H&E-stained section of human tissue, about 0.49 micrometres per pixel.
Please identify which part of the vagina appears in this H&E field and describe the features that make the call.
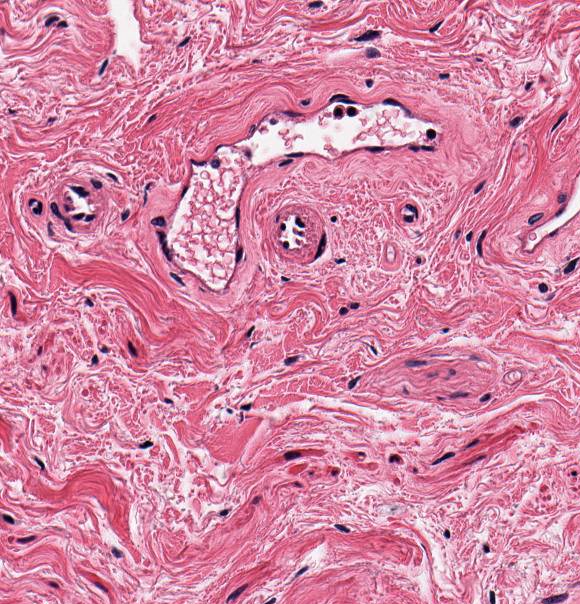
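The field shows dense connective tissue. Dense, wavy collagen bundles running in many different directions fill the whole field.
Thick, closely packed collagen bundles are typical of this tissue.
Between the bundles lie sparse, small, dark, spindle-shaped fibroblast nuclei, scattered singly.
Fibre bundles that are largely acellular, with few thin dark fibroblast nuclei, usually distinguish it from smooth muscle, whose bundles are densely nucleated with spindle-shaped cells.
Two small, round, thick-walled vessels with narrow lumens sit in the upper left and upper centre, and an irregular, thin-walled vessel near the top centre holds pale red blood cells.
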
